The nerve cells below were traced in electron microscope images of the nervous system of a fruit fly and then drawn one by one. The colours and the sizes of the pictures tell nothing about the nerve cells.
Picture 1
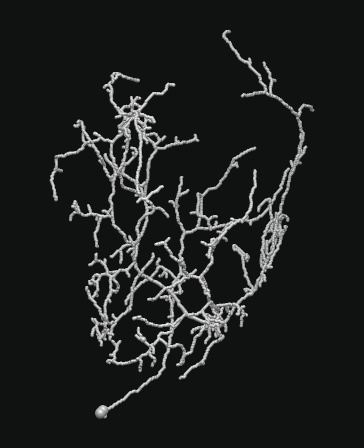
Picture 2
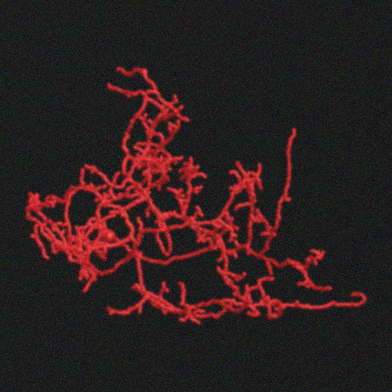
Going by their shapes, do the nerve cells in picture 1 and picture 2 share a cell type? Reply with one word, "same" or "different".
same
